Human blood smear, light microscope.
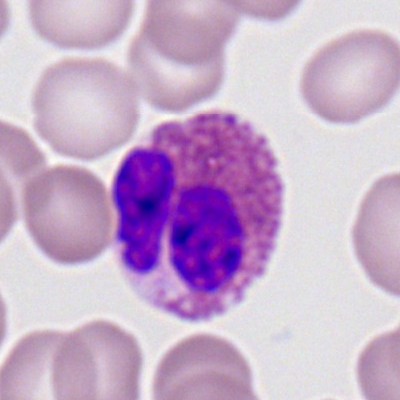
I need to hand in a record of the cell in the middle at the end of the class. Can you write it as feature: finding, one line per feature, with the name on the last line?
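Nucleus: two lobes.
Lobes: lying side by side, one left, one right.
Chromatin: dark purple, coarsely clumped.
Granules: sparser in the lower-left part of the cytoplasm.
Name: eosinophil.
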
